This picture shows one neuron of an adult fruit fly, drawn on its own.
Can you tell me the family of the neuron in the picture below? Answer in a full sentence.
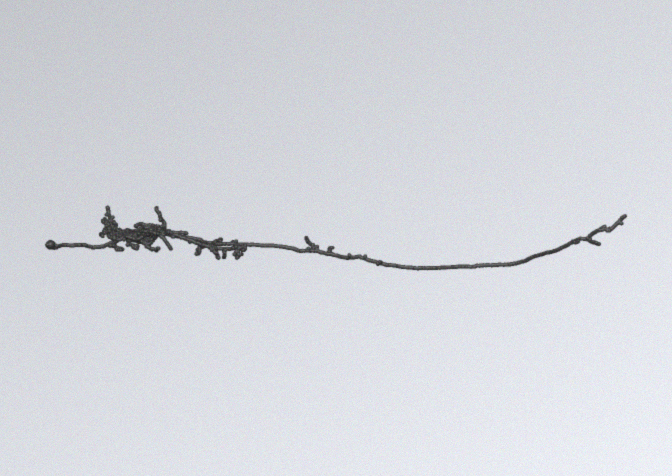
The family is hemilineage 06B.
